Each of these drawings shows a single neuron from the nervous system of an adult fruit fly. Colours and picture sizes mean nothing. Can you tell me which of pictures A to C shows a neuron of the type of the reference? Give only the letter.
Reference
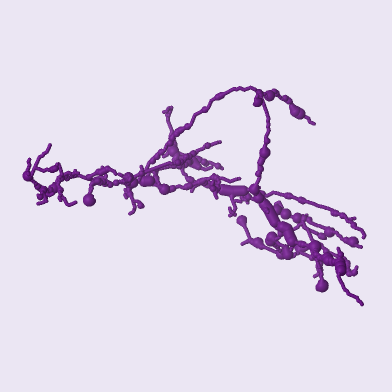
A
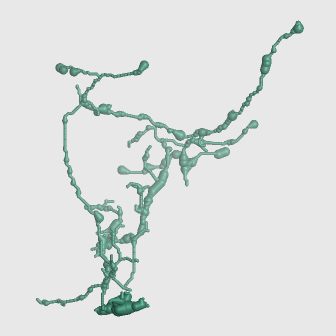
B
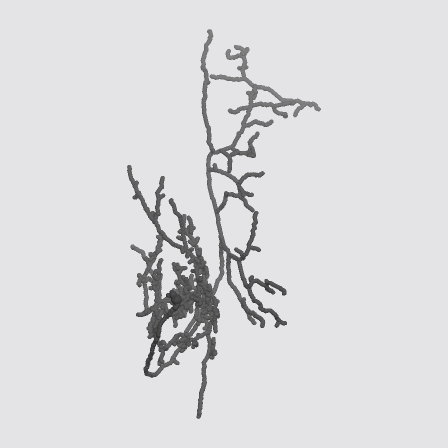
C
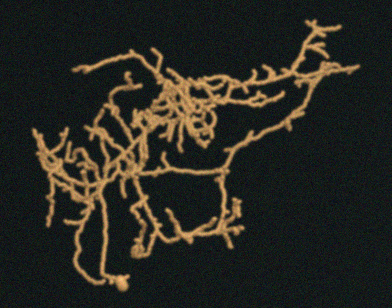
A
